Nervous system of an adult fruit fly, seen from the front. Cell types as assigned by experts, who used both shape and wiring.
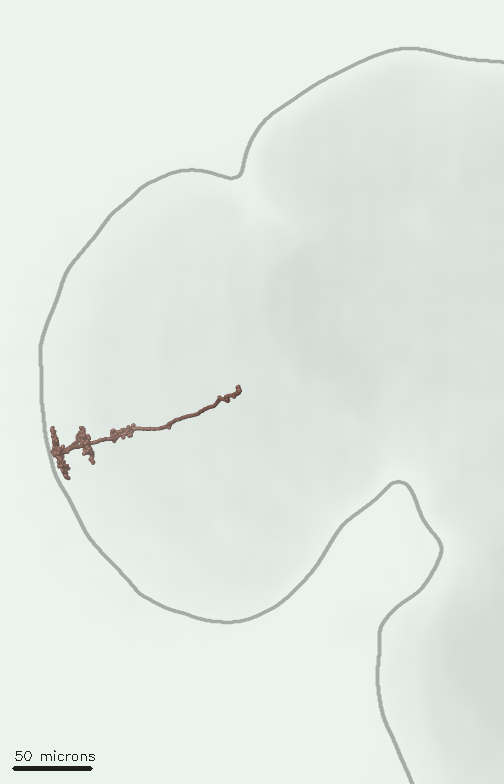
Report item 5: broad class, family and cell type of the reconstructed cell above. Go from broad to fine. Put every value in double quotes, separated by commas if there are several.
"optic-lobe intrinsic neuron", "Tm", "Tm3"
